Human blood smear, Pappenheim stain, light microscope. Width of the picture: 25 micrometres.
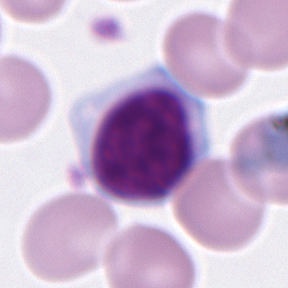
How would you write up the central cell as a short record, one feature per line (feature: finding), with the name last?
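Outline: irregular and somewhat angular, not smoothly round
Nucleus: oval, no lobes or deep indentation
Chromatin: dark purple, coarsely mottled, darker clumps among lighter areas
Granules: none visible in the cytoplasm
Name: typical lymphocyte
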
